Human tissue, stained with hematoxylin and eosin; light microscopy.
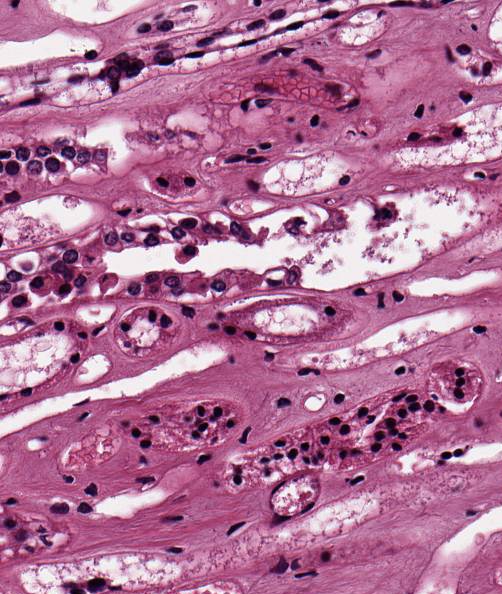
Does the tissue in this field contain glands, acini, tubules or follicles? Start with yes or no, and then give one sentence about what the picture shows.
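Yes. The stroma between the tubules is dense, pink and fibrous, with scattered dark elongated nuclei.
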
